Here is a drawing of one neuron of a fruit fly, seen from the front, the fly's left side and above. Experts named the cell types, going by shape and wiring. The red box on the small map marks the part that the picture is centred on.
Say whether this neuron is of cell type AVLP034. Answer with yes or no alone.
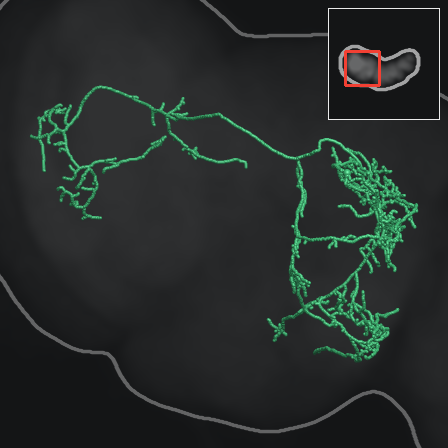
yes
